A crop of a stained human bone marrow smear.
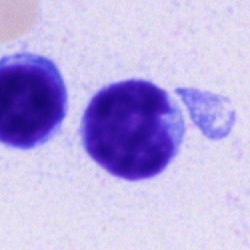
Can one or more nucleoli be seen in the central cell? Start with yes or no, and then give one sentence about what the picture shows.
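No. No distinct nucleoli are visible in the nucleus.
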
